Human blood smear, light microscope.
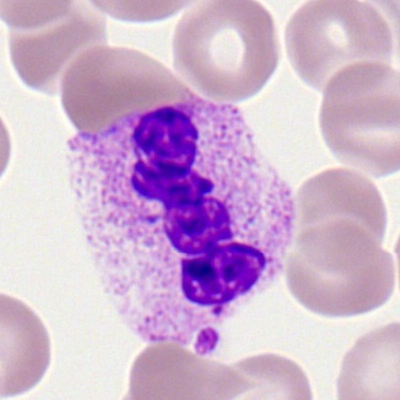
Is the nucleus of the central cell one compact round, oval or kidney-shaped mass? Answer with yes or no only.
No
